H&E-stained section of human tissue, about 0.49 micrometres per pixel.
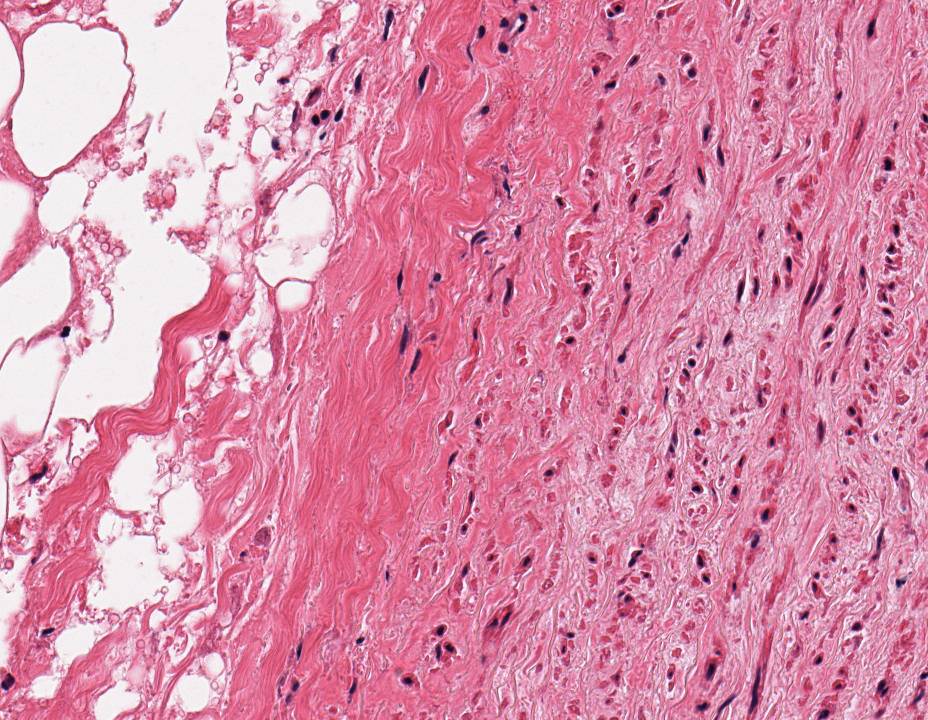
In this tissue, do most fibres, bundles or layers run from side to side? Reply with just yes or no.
No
